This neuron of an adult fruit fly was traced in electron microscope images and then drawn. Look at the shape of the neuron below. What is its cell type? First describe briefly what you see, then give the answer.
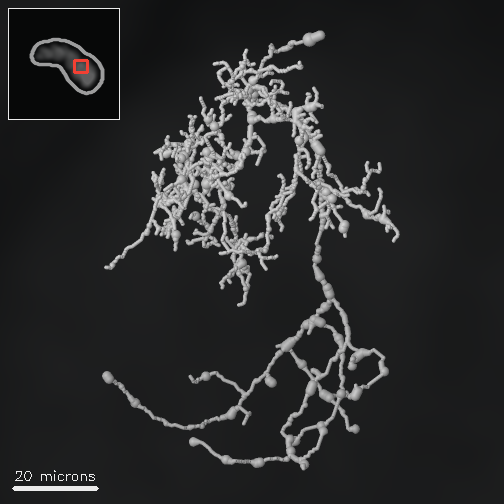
Its cell body lies at the top of the picture. By the scale bar it is about 110 microns tall in this view. It is a central-brain intrinsic neuron. Its cell type is CB3499.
